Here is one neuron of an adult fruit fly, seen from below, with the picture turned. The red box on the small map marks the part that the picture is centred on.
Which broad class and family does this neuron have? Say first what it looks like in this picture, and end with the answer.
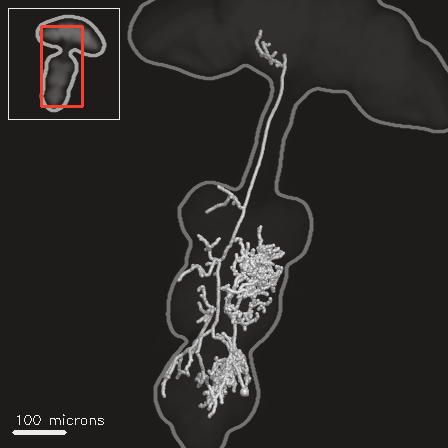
It reaches both the brain and the nerve cord, passing through the neck. The cell body can be seen at the bottom of the picture. From top to bottom in the picture it spans about 750 microns. Its broad class is ascending neuron. The family is hemilineage 08B.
